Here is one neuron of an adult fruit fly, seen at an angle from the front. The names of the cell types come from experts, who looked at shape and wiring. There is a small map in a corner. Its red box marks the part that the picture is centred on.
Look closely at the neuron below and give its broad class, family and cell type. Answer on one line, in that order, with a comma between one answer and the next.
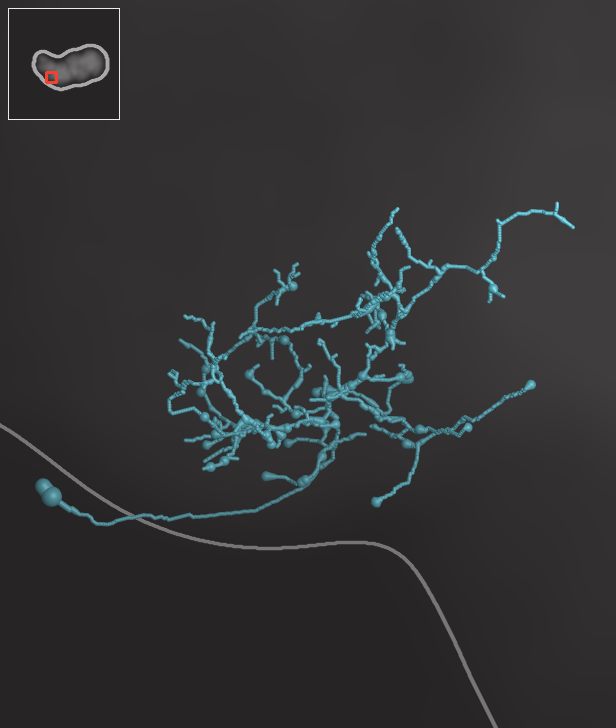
nerve-cord intrinsic neuron, hemilineage 01B, IN01B072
